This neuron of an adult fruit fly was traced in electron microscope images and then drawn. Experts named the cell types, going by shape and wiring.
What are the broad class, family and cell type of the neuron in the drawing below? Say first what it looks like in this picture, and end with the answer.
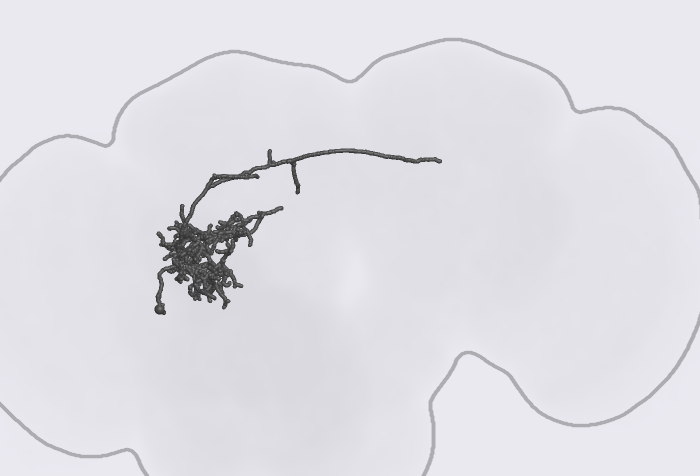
In this view it is wider than it is tall. It is a central-brain intrinsic neuron. Its family is hemilineage VLPl&p2_lateral. It is of cell type CB3302.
